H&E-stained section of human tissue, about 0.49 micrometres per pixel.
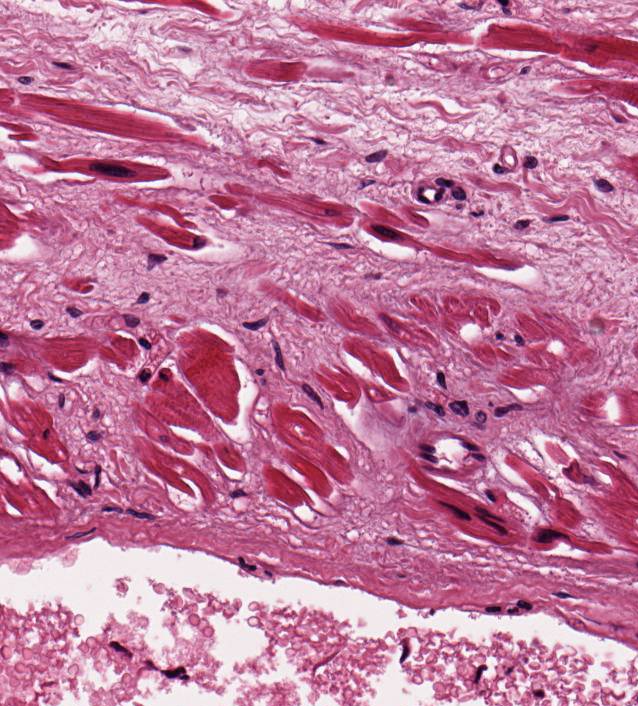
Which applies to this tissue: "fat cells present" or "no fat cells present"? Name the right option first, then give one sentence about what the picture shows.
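No fat cells present. No fat cells are seen anywhere in the wall.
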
